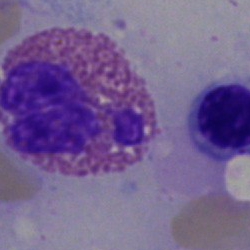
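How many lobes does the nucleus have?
More than one, with a small separate lobe toward the right.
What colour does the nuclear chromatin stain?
Dark purple.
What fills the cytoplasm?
It is packed with coarse granules.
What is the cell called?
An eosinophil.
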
